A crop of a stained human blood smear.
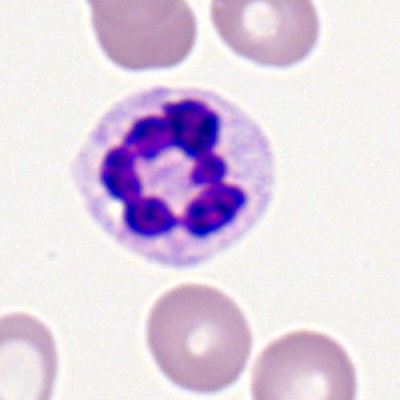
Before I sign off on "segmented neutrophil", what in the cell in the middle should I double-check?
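Looking at the nucleus, I see it split into several separate lobes, and these sit in a ring around a pale central area. The chromatin, as far as I can tell, is dark purple and densely clumped. In the cytoplasm there are only fine, faint lilac granules, and no large orange granules. That granule picture goes with a segmented neutrophil.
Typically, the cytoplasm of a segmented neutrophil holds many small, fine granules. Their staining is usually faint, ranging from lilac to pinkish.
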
